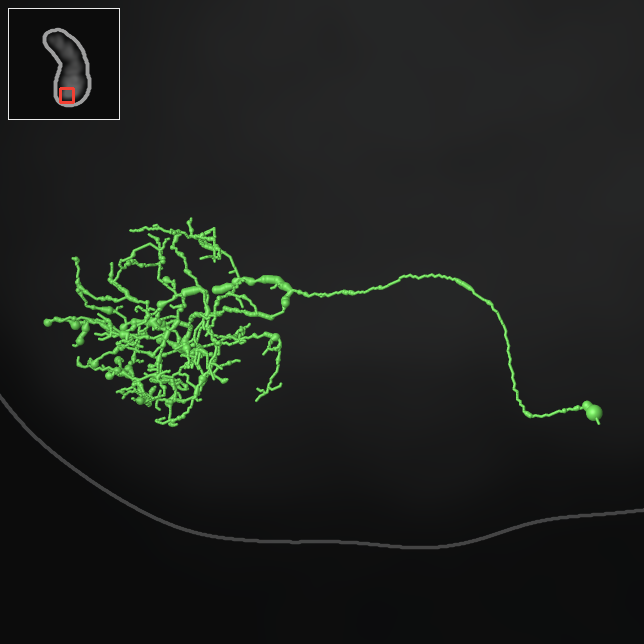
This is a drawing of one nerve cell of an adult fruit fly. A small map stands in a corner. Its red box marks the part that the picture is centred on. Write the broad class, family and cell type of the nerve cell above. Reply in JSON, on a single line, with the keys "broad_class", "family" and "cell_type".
{"broad_class": "central-brain intrinsic neuron", "family": "hemilineage SLPav3", "cell_type": "CB1821"}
